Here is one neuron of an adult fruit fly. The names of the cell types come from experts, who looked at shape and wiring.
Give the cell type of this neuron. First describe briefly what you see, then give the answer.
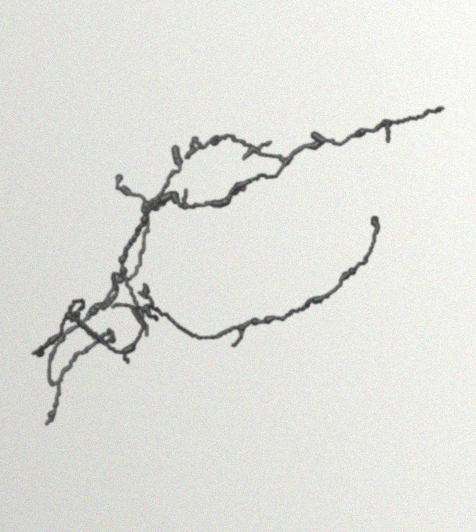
No cell body is drawn. In this view it is wider than it is tall. Its broad class is sensory neuron entering the brain. The cell type is GNG643.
